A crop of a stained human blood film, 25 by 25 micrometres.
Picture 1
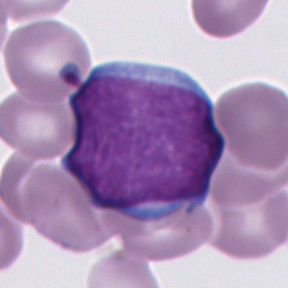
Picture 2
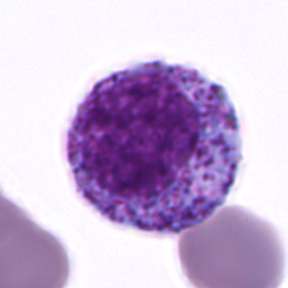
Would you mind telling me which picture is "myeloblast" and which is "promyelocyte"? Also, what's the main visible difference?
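I'd put the myeloblast in picture 1 and the promyelocyte in picture 2. In picture 1 the nucleus is roughly square, not divided into lobes, and fills about 80% of the cell's area; its chromatin is fine and evenly spread, without coarse dark clumps. There the cytoplasm is scant and blue, showing mainly as a thin band along the top and bottom edges. Picture 2 has its nucleus off-centre toward the left, with a rim of cytoplasm widest on the right side, and the cell measures about 16 micrometres across. Many dark purple granules fill that cytoplasm, and some lie over the edge of the nucleus too.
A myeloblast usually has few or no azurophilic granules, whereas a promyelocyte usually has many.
So the crowded dark granules of picture 2 are, to my eye, the clearest difference from picture 1.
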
